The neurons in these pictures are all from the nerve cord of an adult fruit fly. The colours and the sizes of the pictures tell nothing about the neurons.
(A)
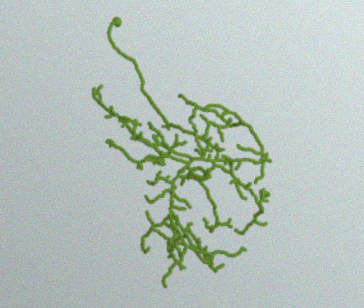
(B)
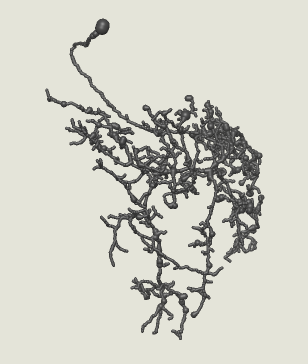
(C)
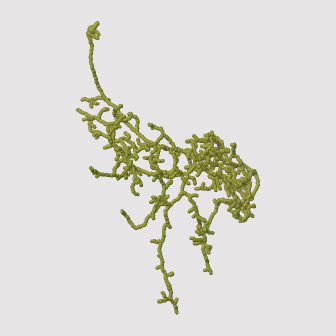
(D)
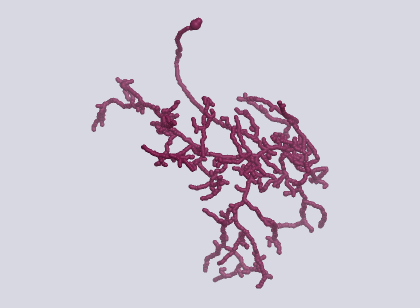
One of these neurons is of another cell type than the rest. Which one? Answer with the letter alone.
C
